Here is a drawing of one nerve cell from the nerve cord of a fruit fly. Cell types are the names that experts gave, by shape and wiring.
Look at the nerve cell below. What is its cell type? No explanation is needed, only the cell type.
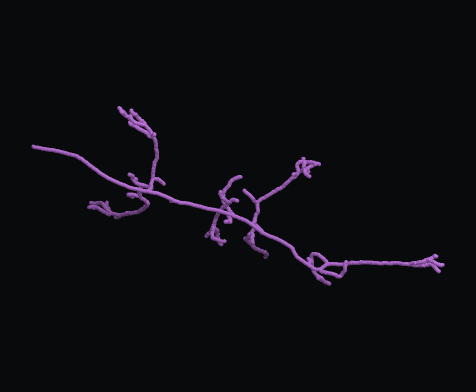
DNp07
